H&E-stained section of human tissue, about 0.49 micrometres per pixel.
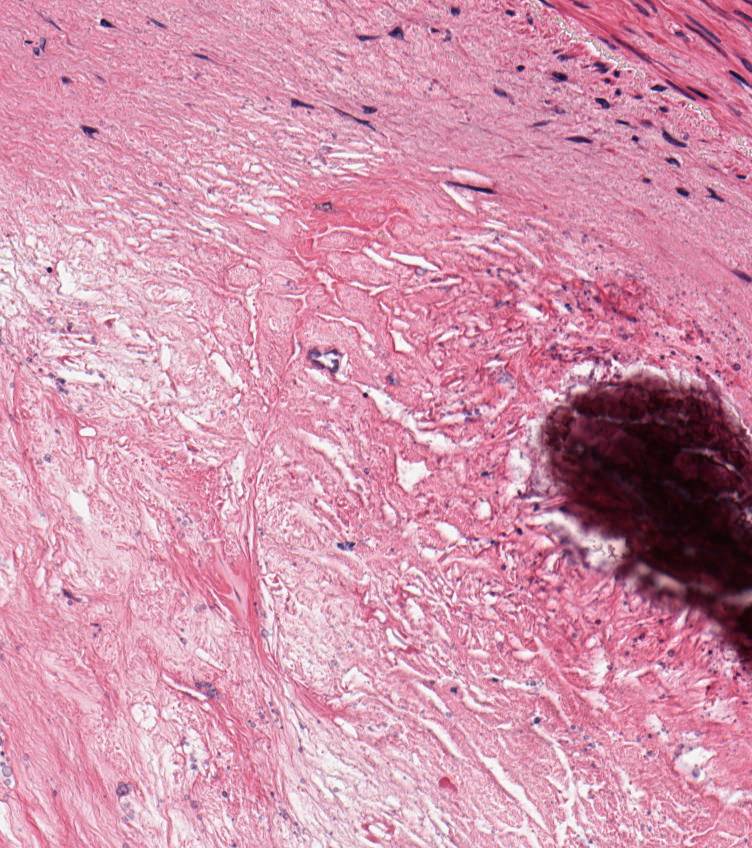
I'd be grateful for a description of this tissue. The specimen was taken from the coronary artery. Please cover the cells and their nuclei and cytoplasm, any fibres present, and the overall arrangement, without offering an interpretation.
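What strikes me first is a pale pink fibrillar matrix over most of the field, split by many irregular white clefts. This loose matrix holds only sparse, small, scattered nuclei. At the top right, a band of denser pink fibres with elongated dark nuclei runs diagonally. I see no epithelium or glands anywhere.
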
